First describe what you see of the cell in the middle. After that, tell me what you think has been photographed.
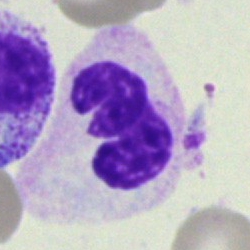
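A curved, deeply indented nucleus, its notch opening toward the left, holds dark purple, condensed chromatin. Around it lies abundant, pale pinkish-lilac cytoplasm with fine, faint pinkish granules. The cell is a segmented neutrophil.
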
